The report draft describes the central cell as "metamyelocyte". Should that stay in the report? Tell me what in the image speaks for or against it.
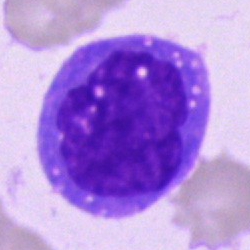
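The cytoplasm is stained blue, which goes with monocyte and against metamyelocyte.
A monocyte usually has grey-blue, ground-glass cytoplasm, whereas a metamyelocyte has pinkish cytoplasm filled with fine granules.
A few small clear round dots lie in the cytoplasm near the upper right edge, and these also go with monocyte.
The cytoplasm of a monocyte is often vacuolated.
The smooth, roughly oval outline and the nucleus filling most of the cell go with neither name in particular. Metamyelocyte does not fit: the central cell is a monocyte.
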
